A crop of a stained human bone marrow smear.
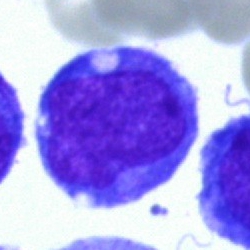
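Blast: the cell in the middle of this stained human bone marrow smear is roughly round, with a slightly irregular edge. Its chromatin is finely granular rather than clumped. No granules are seen in the cytoplasm. A small pale clear spot sits at the top edge of the cell.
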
